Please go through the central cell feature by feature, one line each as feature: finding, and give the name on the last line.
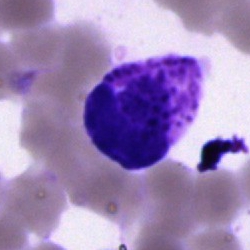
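Shape: irregular teardrop, rounded lower left, tapering upper right.
Nucleus: dense deep violet mass filling the lower-left part.
Nuclear stain: dark and even, no clear chromatin pattern.
Granules: coarse, dark purple-black, over the upper-right part.
Identity: basophil.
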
